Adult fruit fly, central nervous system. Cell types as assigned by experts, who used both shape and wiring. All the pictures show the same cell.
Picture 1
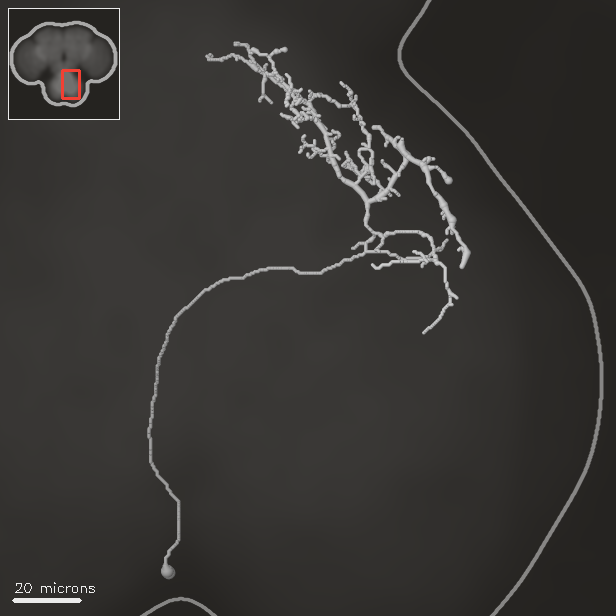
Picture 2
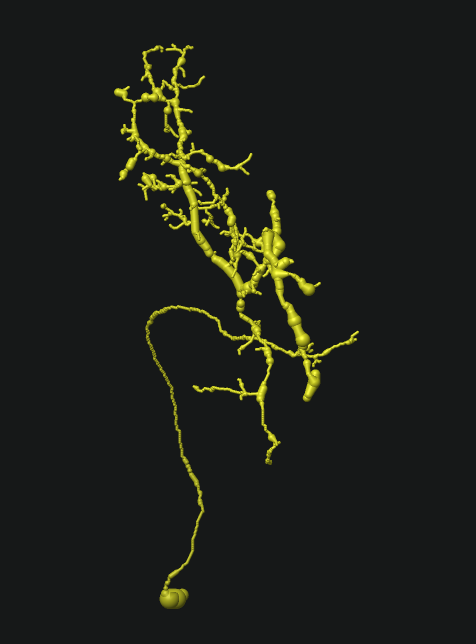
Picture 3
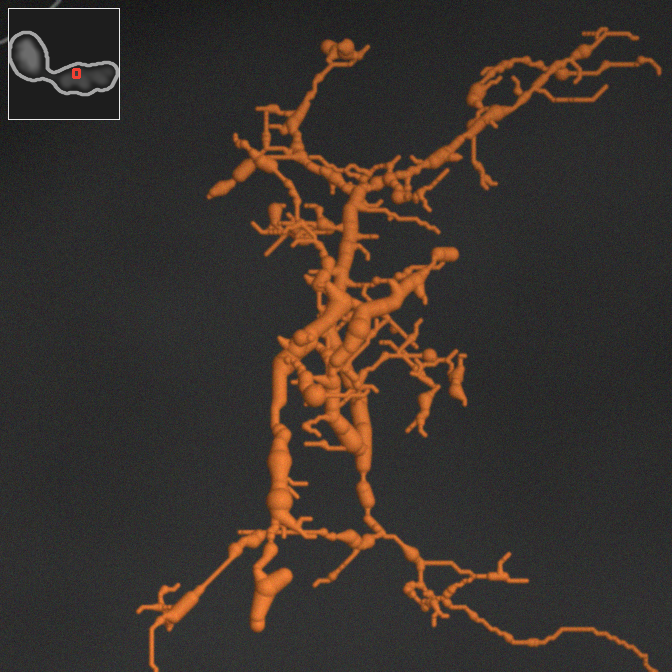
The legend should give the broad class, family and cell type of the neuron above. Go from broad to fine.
nerve-cord intrinsic neuron; hemilineage 06B; IN06B069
